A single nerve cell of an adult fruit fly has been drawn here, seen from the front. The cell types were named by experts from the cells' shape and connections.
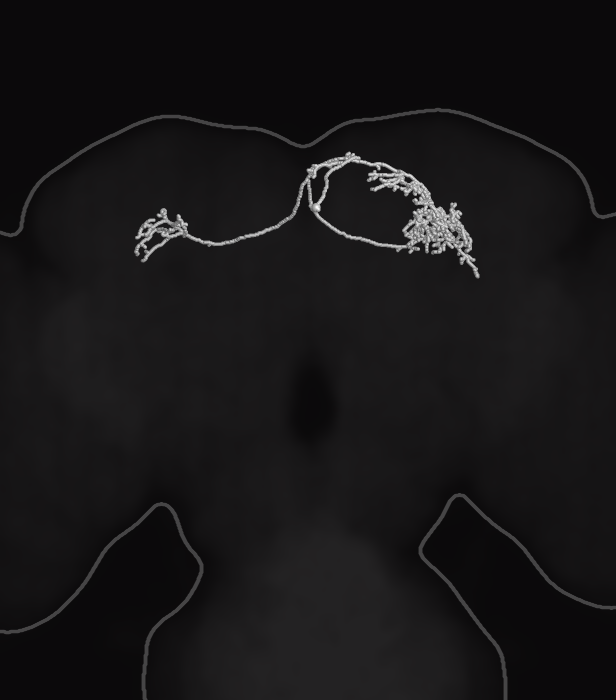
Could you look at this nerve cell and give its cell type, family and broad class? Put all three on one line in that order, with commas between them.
SIP103m, hemilineage SMPad1, central-brain intrinsic neuron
